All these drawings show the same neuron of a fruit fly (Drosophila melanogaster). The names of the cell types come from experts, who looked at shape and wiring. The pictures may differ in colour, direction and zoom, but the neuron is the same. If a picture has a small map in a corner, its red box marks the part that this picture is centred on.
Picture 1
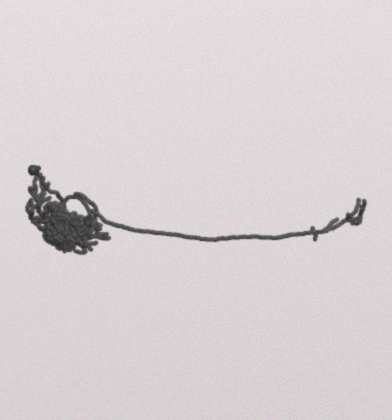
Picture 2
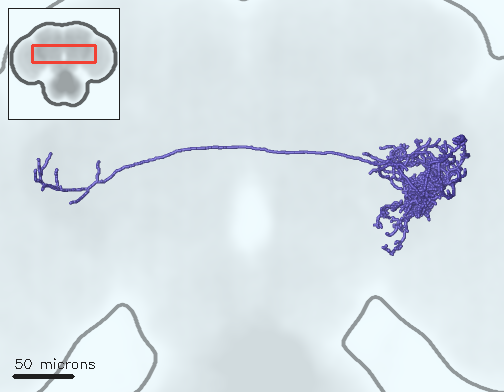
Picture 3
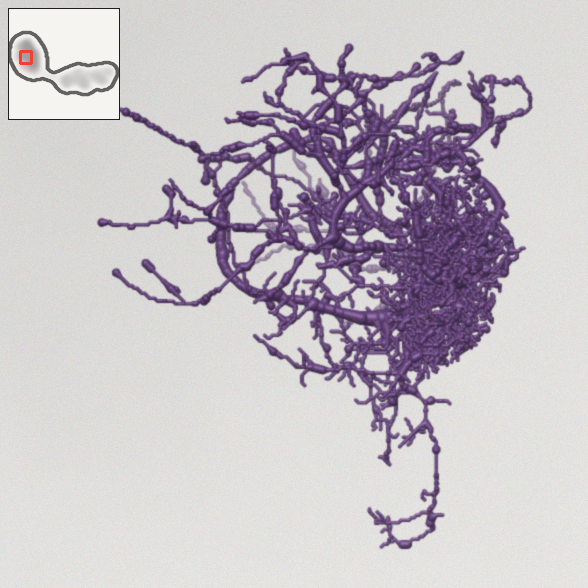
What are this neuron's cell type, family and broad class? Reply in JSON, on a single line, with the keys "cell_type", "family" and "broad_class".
{"cell_type": "PVLP013", "family": "hemilineage VLPl2_medial", "broad_class": "central-brain intrinsic neuron"}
